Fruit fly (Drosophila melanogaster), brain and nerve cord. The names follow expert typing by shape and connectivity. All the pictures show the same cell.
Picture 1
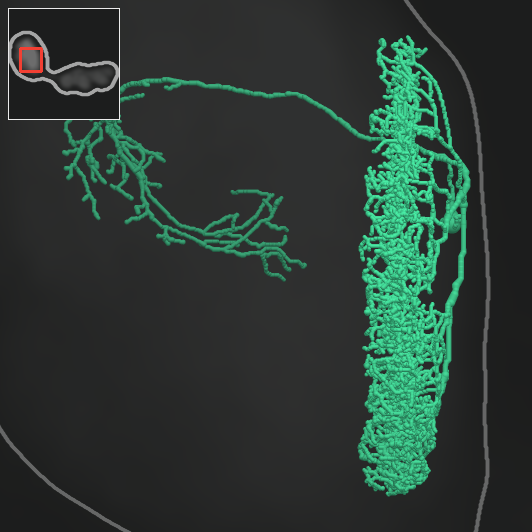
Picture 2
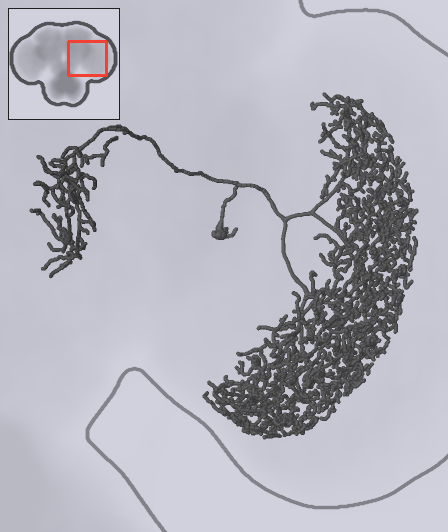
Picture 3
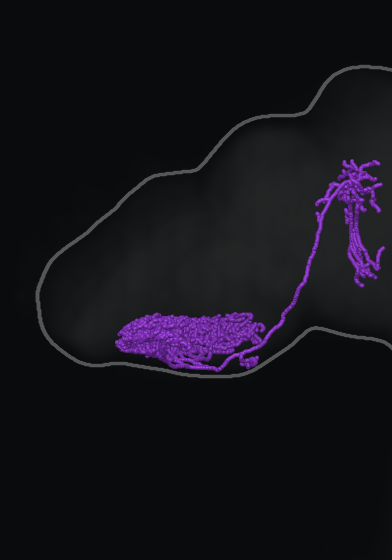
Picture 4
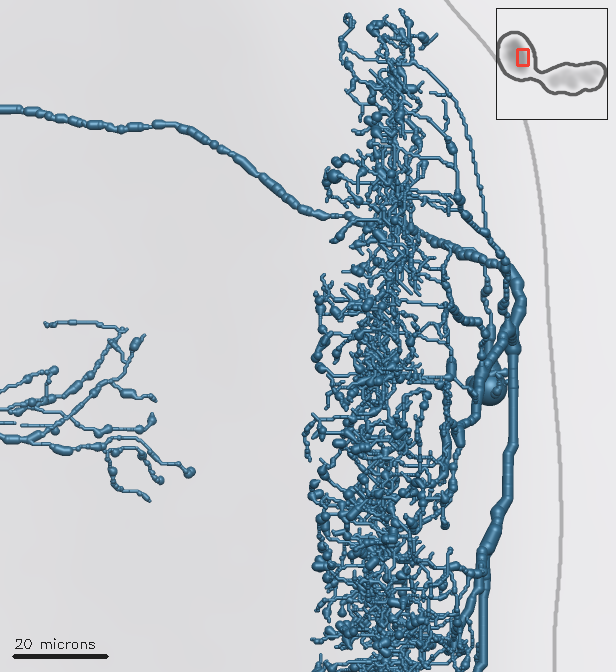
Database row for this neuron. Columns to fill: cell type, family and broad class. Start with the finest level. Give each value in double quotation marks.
"LPT22", "LPT", "visual projection neuron"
